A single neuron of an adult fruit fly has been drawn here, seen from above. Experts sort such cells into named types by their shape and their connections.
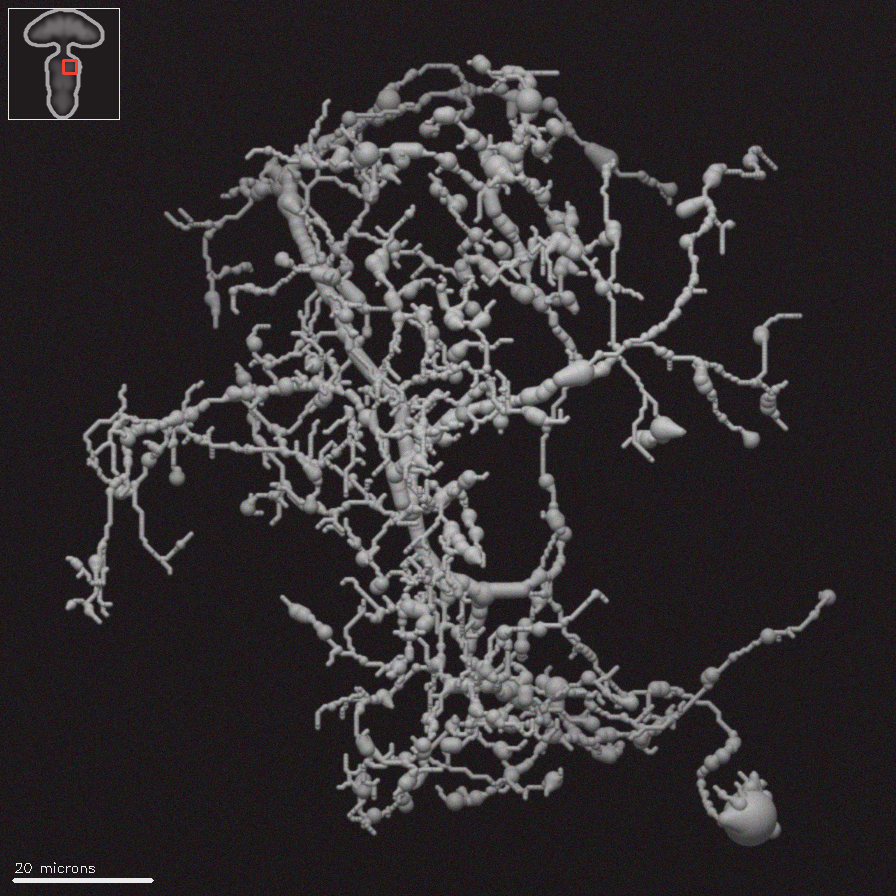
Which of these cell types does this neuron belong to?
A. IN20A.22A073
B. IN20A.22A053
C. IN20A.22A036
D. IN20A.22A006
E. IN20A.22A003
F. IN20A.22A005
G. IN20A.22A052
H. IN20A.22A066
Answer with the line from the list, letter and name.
E. IN20A.22A003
